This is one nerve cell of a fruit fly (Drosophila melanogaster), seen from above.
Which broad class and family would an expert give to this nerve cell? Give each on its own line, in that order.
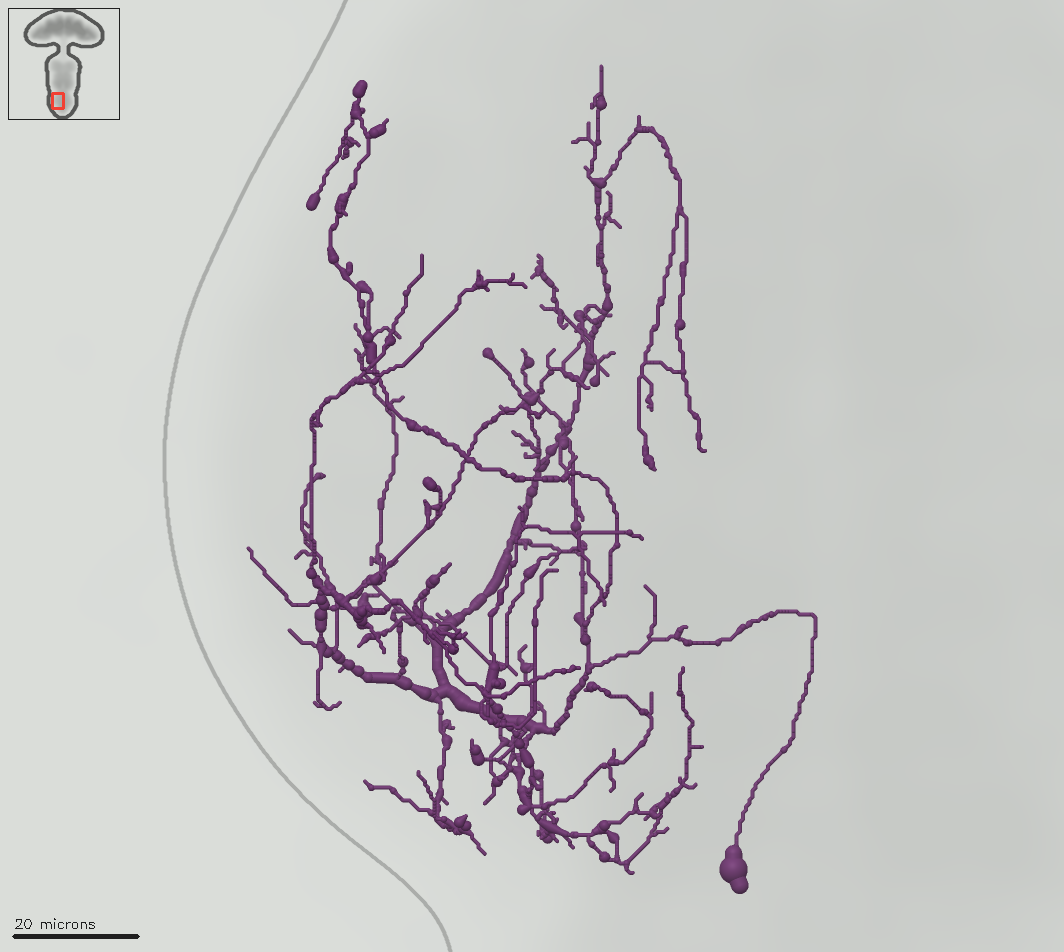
nerve-cord intrinsic neuron
hemilineage 04B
